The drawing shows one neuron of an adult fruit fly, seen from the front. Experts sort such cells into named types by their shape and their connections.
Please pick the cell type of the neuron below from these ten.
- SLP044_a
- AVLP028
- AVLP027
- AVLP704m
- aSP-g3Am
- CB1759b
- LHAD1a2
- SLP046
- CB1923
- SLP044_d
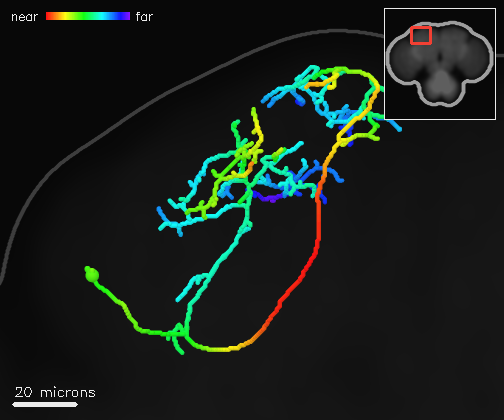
CB1923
